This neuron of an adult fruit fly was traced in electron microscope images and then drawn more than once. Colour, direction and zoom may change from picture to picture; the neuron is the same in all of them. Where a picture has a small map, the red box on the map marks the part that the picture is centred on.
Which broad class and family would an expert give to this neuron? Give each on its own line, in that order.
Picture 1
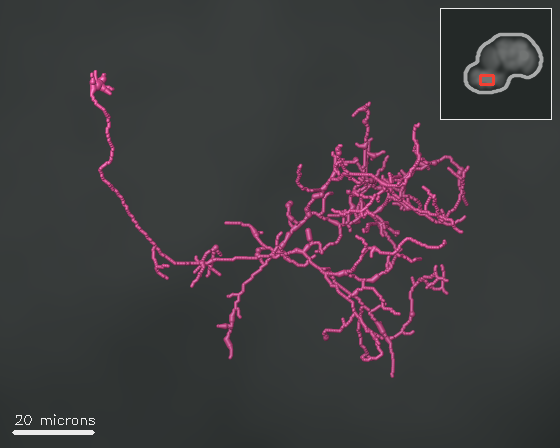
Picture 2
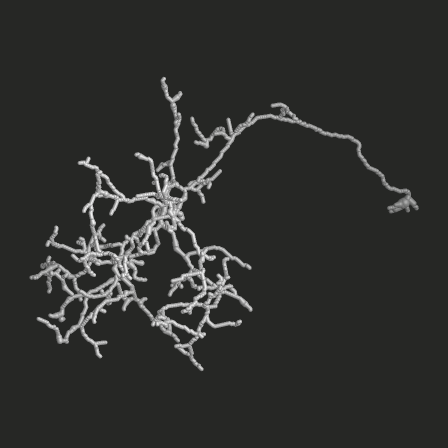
nerve-cord intrinsic neuron
hemilineage 20A.22A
